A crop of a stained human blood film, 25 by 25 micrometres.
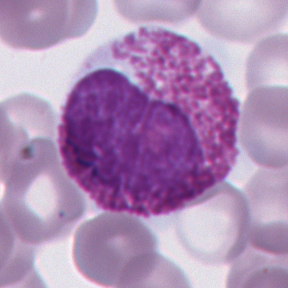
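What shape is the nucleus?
Two-lobed and bean-like, with a notch at its top.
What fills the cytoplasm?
Coarse reddish-purple granules, closely packed, some lying over the edges of the nucleus.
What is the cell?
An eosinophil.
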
